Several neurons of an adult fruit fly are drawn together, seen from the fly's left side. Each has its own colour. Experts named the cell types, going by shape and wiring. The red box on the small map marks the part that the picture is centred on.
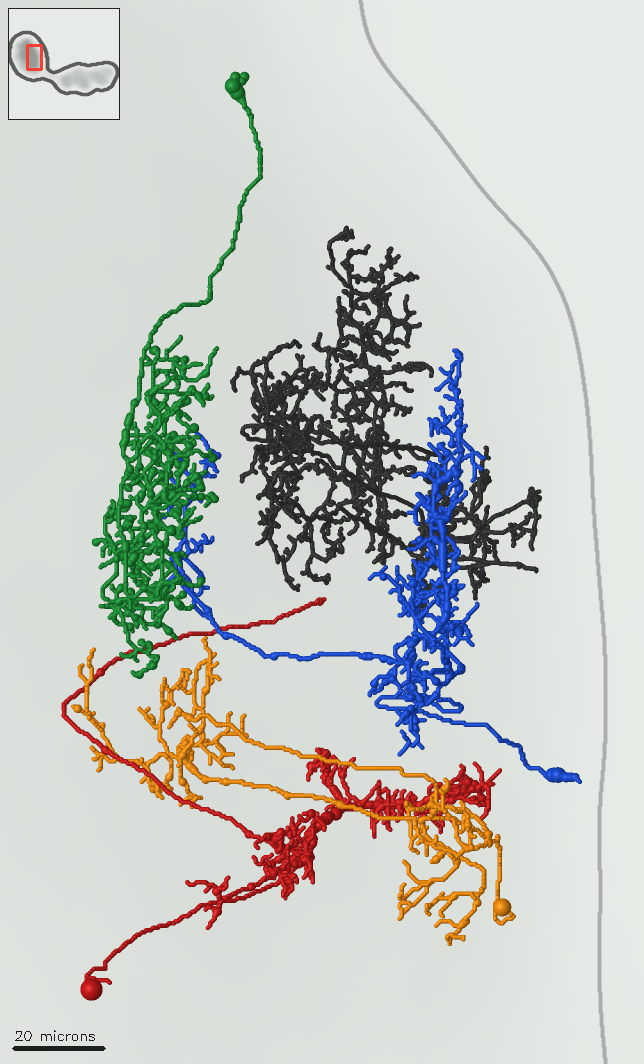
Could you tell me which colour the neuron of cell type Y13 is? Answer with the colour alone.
blue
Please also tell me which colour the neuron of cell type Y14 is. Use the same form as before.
orange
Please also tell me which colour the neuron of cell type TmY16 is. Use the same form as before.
black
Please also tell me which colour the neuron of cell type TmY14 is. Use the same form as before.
red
